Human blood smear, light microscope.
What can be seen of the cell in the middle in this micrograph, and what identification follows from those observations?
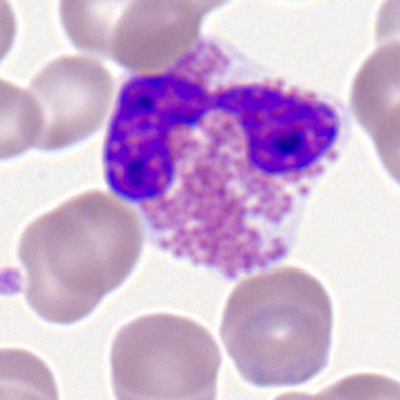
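Its nucleus has two lobes, one on the left and one on the right. A thin strand joins them near the top. The chromatin is dense and stains deep purple, with darker clumps. Plentiful cytoplasm lies mostly below and between the lobes. This cell is an eosinophil.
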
